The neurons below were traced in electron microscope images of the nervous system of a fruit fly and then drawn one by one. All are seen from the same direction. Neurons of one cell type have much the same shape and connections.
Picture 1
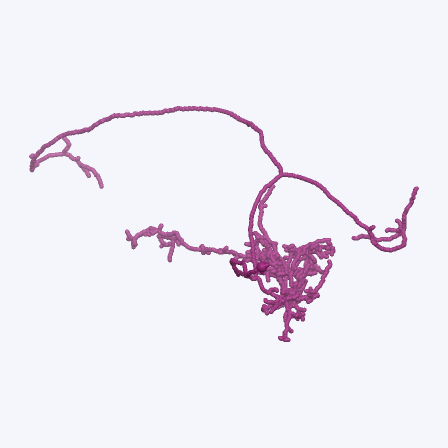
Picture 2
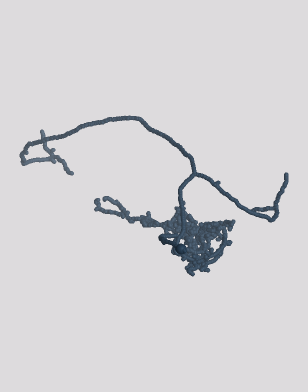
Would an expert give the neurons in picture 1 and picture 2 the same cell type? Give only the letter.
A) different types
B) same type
B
